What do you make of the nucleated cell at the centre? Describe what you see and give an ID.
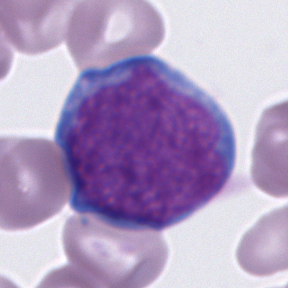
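A narrow rim of cytoplasm encircles the nucleus. That cytoplasm stains deep blue and contains neither granules nor vacuoles. It is a myeloblast.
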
